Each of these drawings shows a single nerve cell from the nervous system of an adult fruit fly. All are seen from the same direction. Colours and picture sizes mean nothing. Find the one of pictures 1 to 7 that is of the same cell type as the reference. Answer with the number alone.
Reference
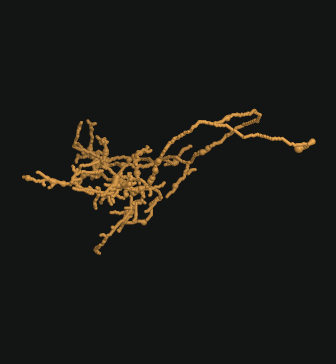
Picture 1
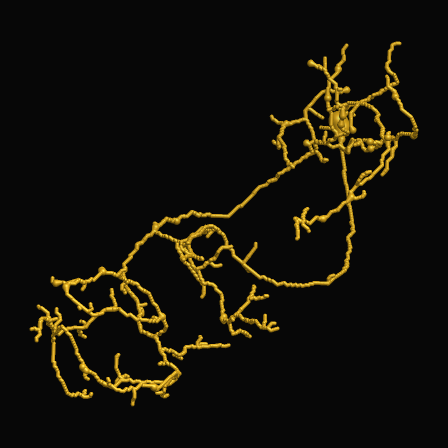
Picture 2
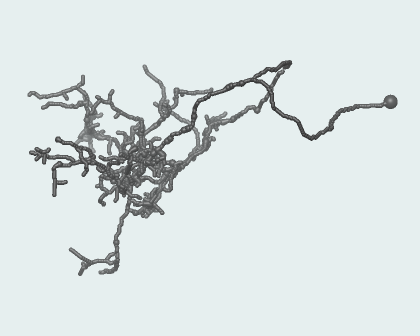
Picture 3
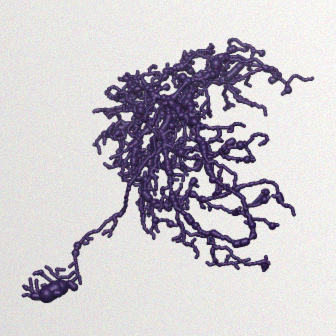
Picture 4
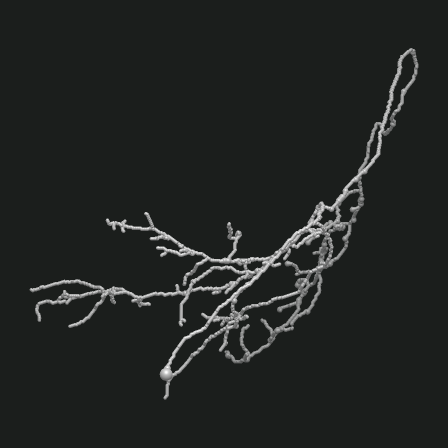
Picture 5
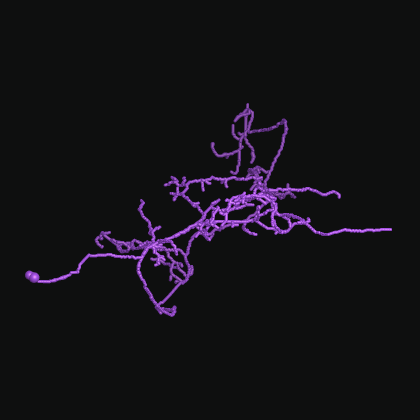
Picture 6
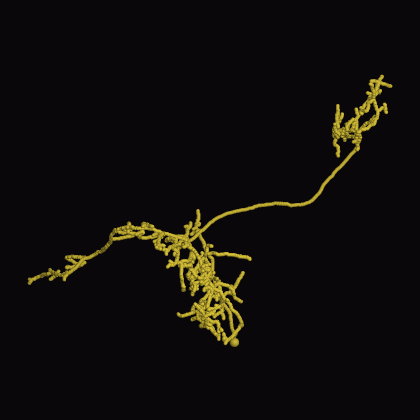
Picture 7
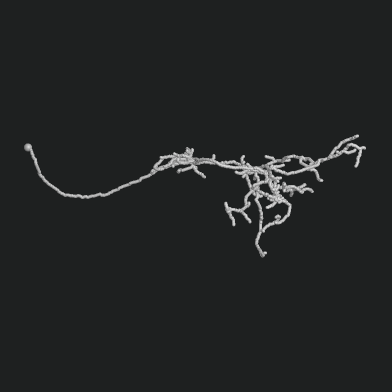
2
